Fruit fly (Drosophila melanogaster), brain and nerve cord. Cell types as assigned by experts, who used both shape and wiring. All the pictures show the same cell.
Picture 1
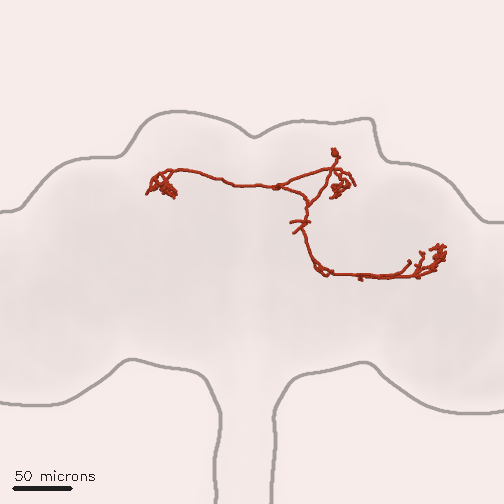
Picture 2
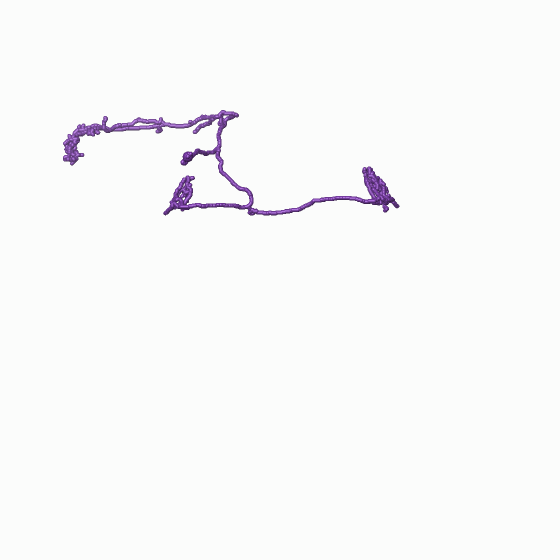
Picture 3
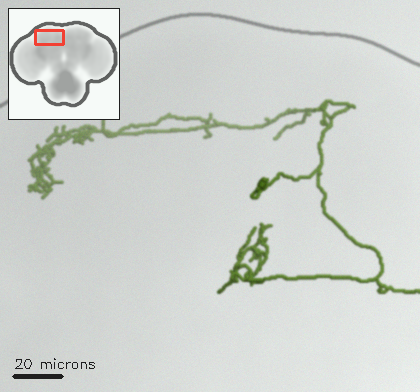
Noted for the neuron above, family: class DAN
